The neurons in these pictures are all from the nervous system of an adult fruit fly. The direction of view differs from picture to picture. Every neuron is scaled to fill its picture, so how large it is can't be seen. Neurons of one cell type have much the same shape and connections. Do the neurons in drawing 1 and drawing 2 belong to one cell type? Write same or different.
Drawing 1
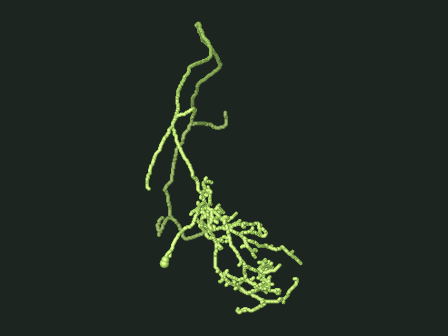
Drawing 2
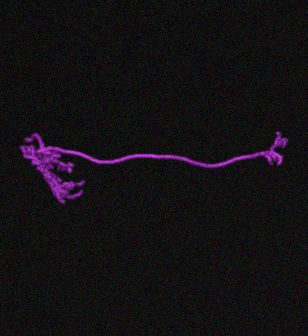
same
